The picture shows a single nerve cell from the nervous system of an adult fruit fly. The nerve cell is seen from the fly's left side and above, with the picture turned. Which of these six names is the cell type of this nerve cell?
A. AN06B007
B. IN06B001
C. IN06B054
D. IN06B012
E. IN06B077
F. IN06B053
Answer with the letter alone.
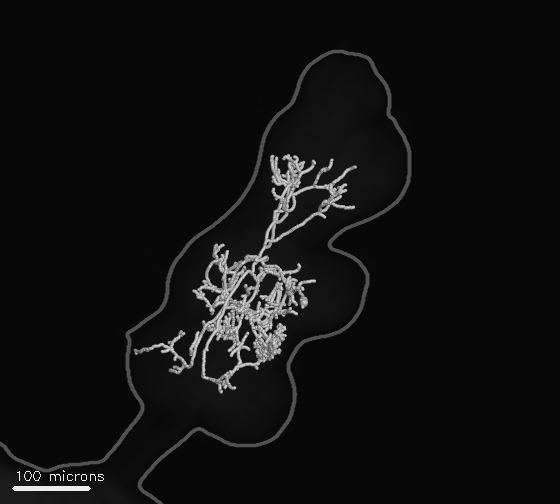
D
